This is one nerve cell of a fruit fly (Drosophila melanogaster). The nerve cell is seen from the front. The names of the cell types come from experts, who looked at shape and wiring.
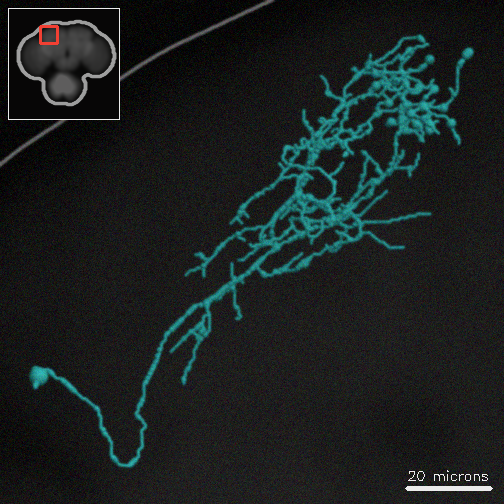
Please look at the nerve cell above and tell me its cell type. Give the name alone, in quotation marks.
"SLP179_b"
